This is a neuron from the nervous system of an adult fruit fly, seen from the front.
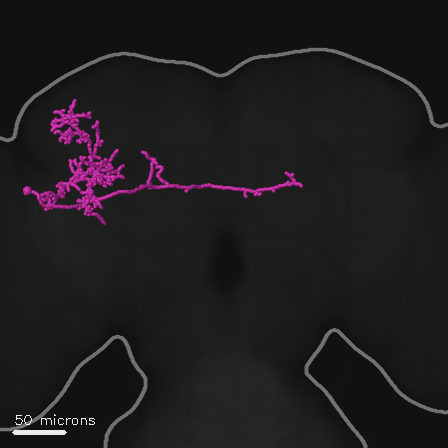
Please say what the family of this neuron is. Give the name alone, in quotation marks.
"hemilineage VLPl2_medial"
